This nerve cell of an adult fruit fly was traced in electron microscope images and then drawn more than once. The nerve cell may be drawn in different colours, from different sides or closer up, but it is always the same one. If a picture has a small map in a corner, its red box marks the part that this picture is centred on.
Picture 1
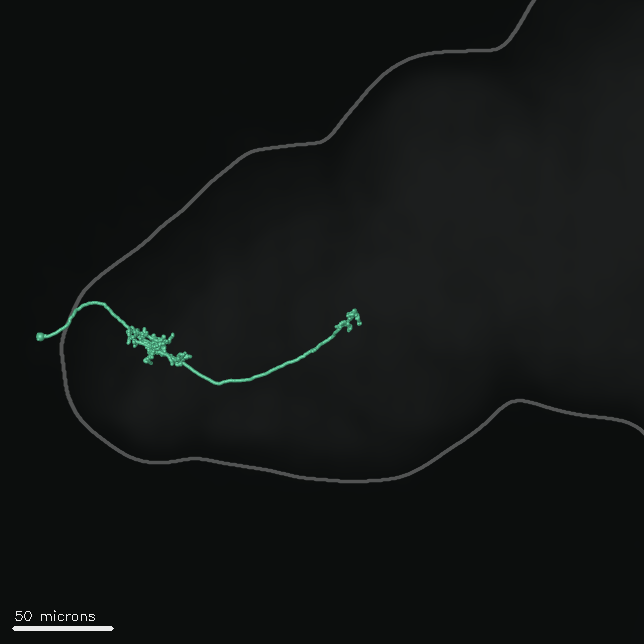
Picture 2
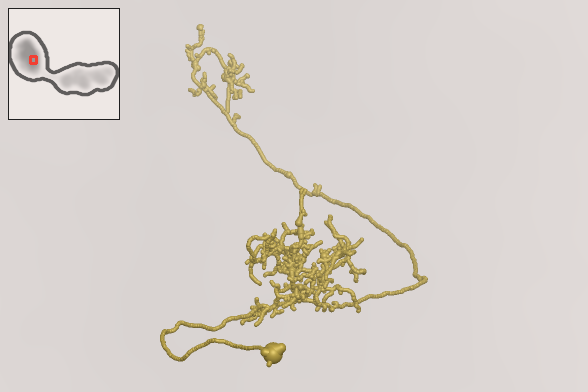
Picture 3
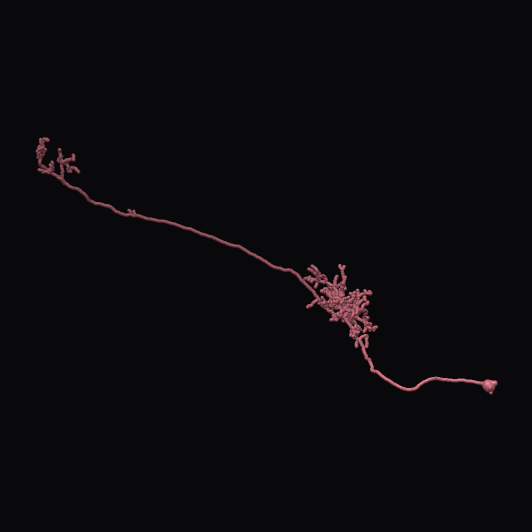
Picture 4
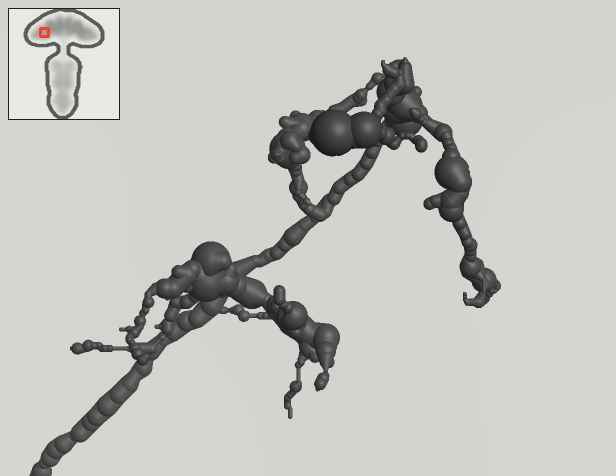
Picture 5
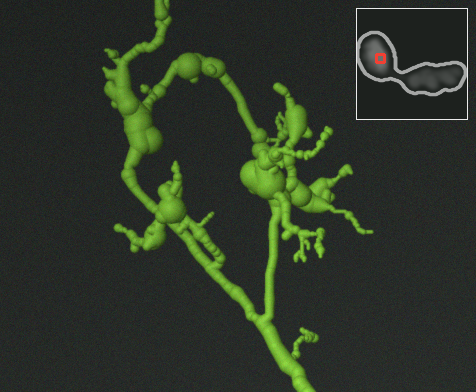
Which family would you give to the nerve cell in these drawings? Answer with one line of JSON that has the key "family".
{"family": "Tm"}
